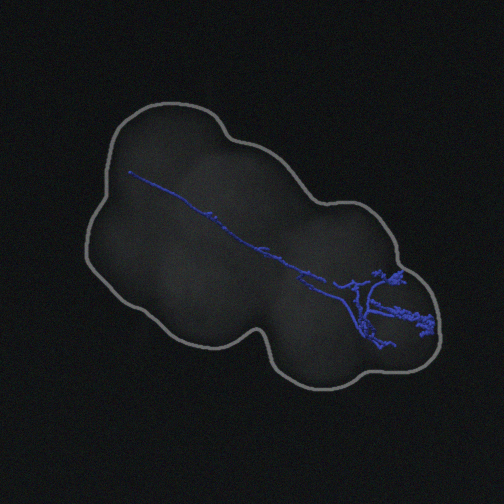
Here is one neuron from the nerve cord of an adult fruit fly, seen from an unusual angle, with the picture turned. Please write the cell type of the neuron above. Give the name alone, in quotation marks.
"ANXXX202"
